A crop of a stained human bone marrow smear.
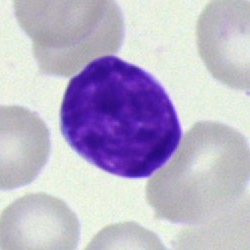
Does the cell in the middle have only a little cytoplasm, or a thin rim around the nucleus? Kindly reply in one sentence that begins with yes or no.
Yes, what cytoplasm the cell has forms just a thin rim.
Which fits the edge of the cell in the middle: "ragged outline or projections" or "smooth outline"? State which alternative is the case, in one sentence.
Along its outline, the cell is smooth, with no projections.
